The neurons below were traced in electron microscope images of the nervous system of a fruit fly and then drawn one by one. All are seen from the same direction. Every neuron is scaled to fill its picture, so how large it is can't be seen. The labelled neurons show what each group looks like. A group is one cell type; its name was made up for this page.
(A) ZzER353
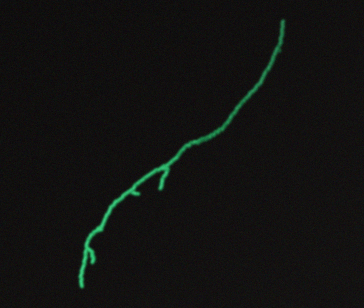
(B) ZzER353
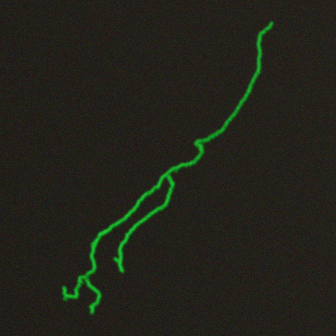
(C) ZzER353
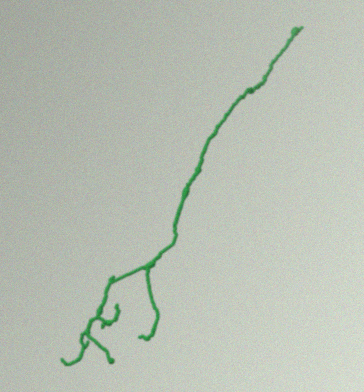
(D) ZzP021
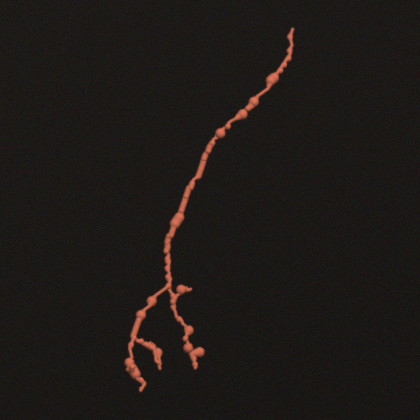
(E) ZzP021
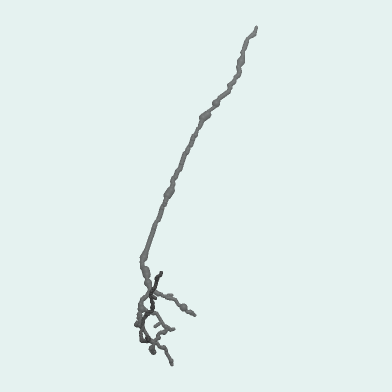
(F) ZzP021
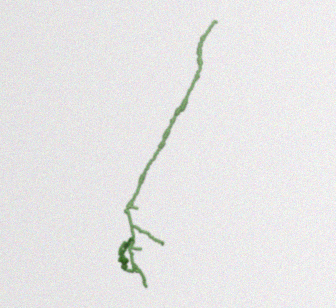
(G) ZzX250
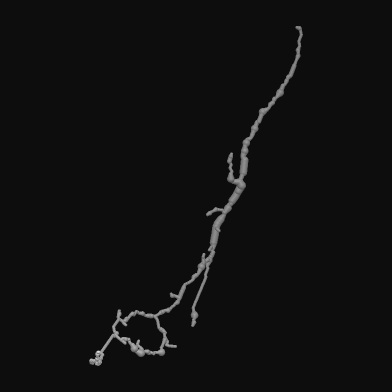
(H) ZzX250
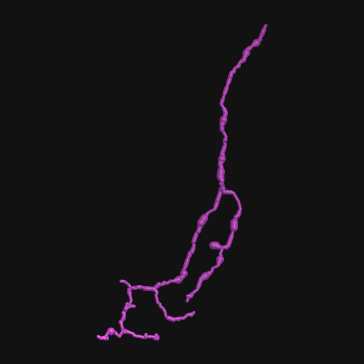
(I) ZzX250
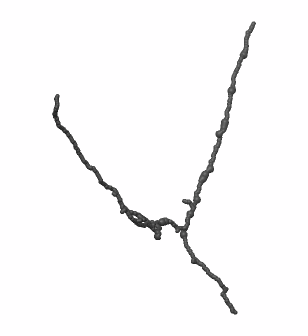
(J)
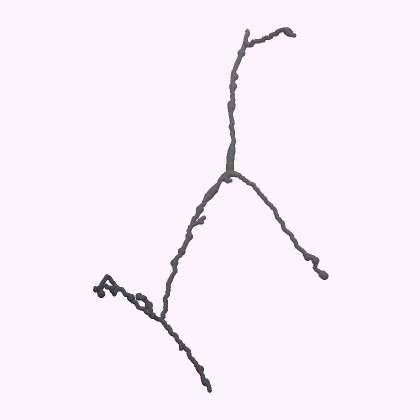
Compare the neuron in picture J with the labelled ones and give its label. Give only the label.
ZzX250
